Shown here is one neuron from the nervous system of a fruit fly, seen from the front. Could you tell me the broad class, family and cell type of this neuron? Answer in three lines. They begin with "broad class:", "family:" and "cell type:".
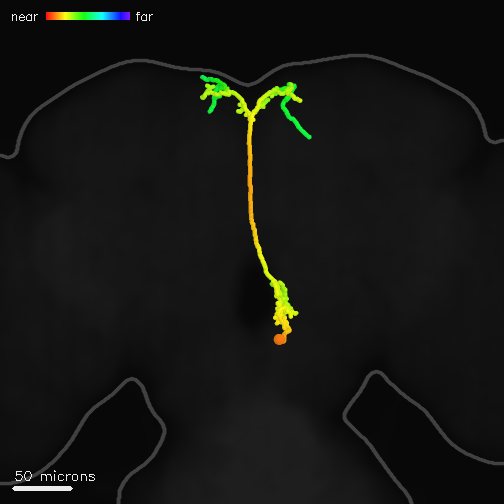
broad class: central-brain intrinsic neuron
family: hemilineage FLAa3
cell type: CB1008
